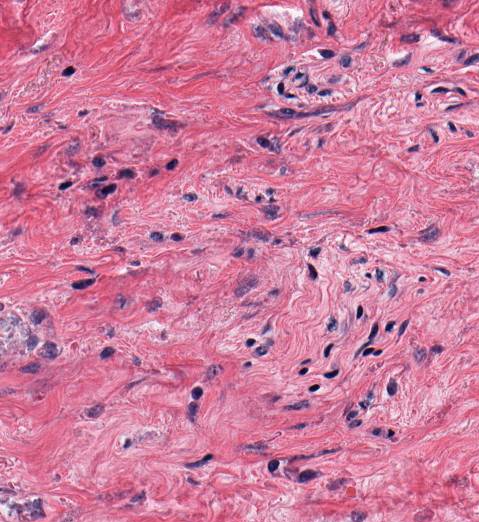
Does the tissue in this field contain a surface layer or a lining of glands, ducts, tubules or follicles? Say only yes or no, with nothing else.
No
